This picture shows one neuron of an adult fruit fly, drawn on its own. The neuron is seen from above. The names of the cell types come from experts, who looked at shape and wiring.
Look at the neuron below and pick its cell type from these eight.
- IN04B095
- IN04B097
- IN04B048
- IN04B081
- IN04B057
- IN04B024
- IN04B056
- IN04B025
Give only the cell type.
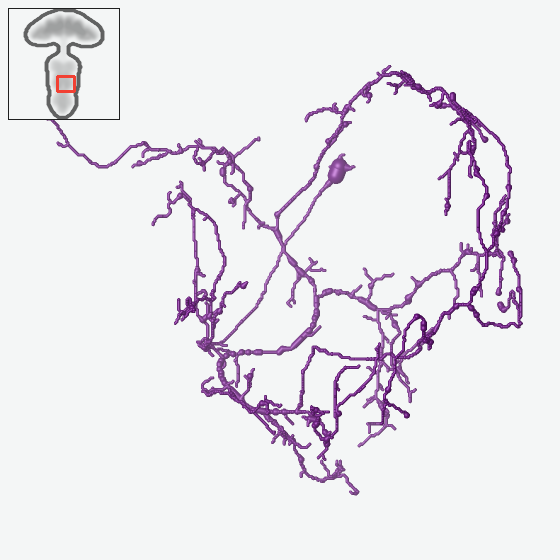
IN04B057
